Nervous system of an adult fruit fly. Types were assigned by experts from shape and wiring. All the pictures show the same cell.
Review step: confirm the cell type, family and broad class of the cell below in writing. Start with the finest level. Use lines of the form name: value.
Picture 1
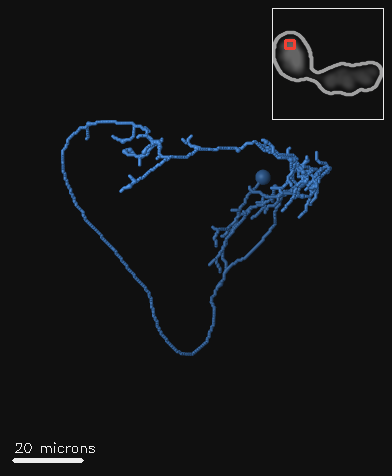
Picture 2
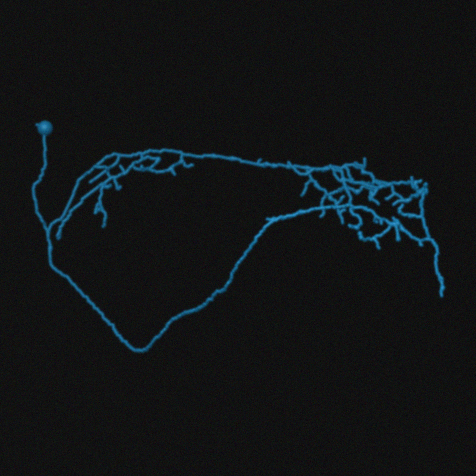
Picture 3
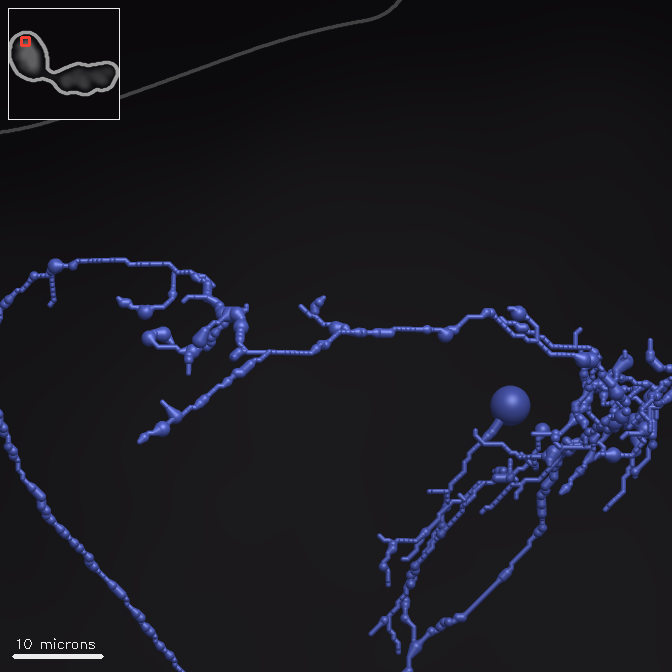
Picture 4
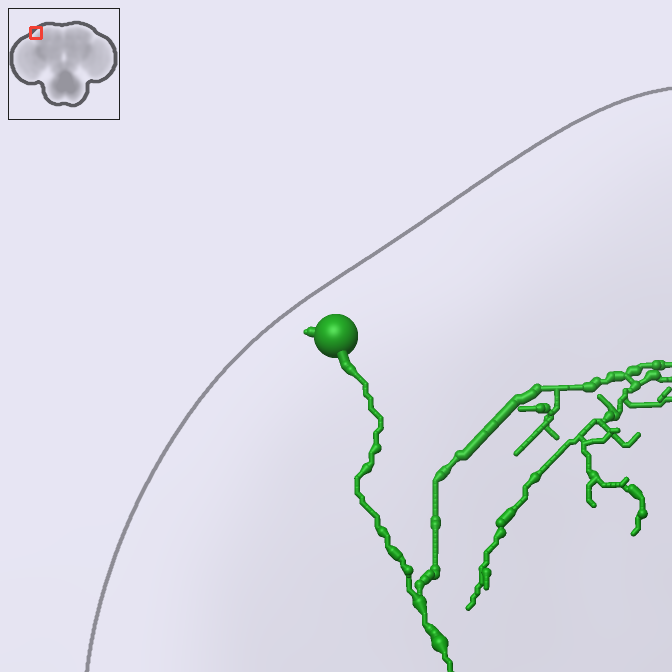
cell type: CB1289
family: hemilineage LHl2_dorsal
broad class: central-brain intrinsic neuron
